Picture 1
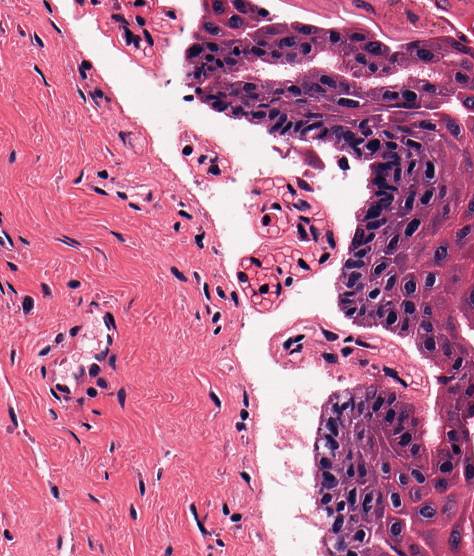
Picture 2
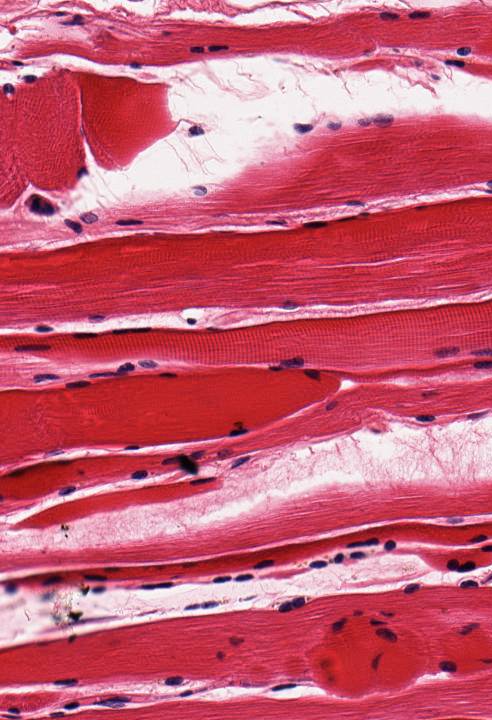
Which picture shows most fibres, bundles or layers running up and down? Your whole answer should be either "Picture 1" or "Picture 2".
Picture 1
